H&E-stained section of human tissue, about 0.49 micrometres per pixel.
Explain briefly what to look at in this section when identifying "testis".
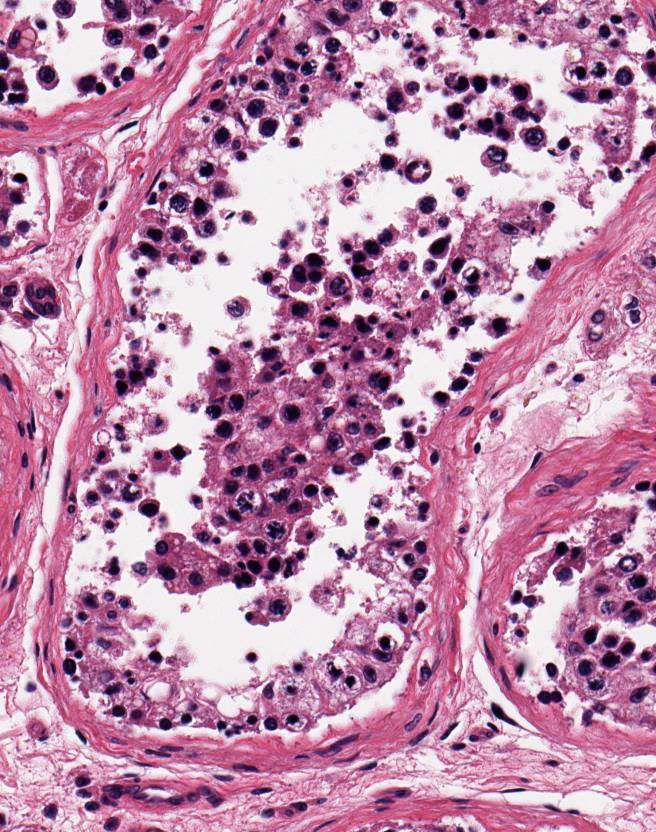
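This section is of testis: one large, rounded tubular unit fills the centre of the field, with parts of similar neighbouring units at the left, right and upper edges.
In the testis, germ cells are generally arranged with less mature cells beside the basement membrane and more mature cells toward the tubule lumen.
The lumen of the central tubule is wide and mostly empty white space, with many loose, detached rounded cells scattered through it. The cells within the tubules are round, with round dark purple nuclei and pale pink cytoplasm. Each tubule is bounded by a thick, deep pink, layered fibrous wall whose flattened, elongated nuclei run parallel to its outline.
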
